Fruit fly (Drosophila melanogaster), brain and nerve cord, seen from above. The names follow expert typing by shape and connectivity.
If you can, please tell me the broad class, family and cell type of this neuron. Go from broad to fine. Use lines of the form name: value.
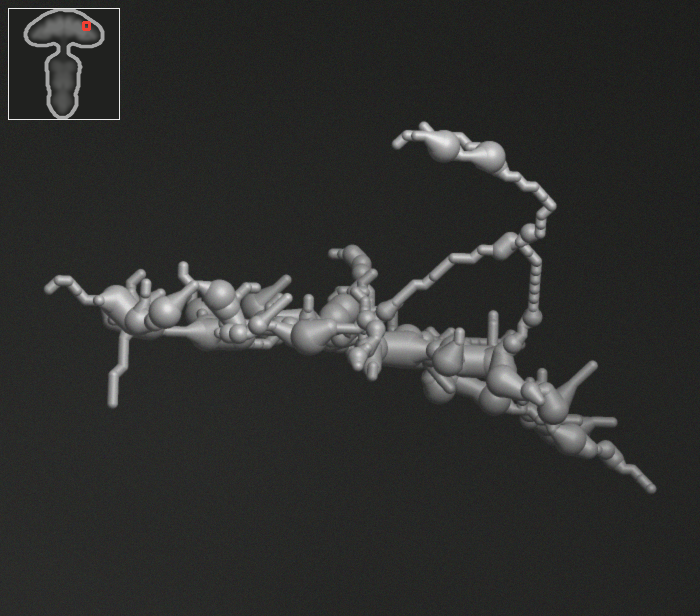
broad class: optic-lobe intrinsic neuron
family: Dm
cell type: Dm15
